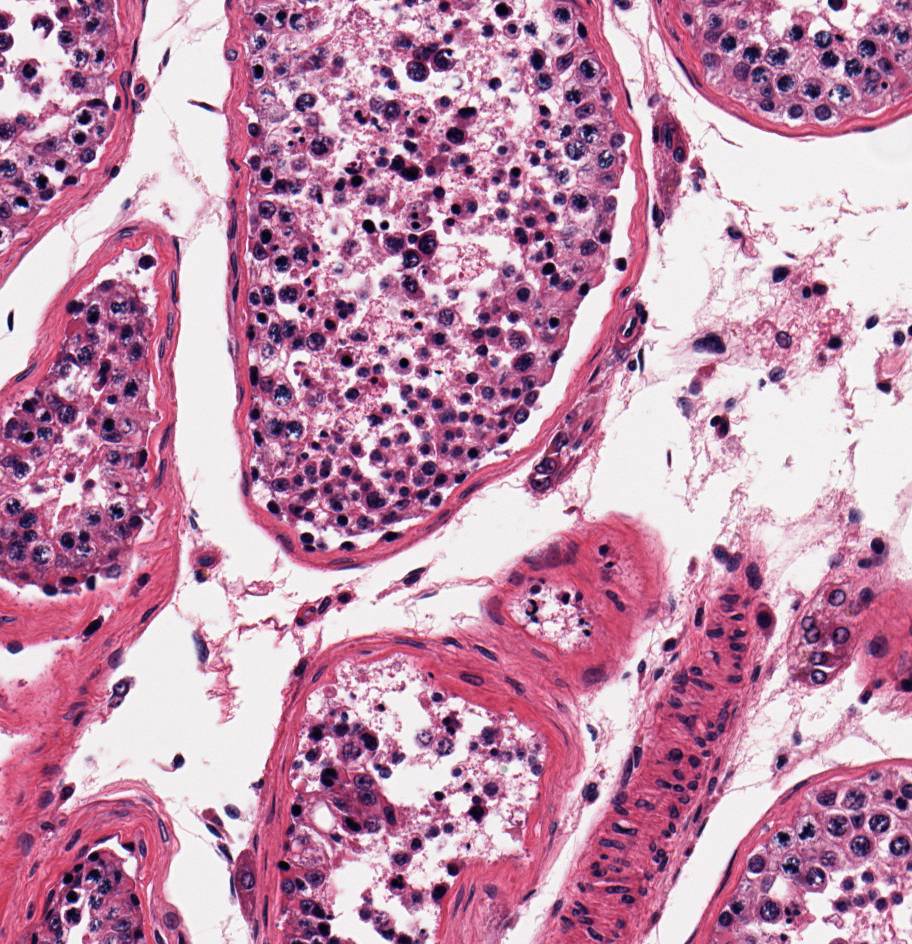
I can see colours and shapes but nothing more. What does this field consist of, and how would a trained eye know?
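I take this to be seminiferous tubule: rounded to oval cross-sections with wide pale spaces between. Each has a thin pink rim of flattened cells with elongated nuclei, and many rounded cells with round, dark nuclei fill it.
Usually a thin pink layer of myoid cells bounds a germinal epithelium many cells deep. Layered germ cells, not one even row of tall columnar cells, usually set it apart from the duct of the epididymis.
I notice the large tubule at top centre has no clear open lumen, just loosely scattered cells in pale pink granular material.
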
